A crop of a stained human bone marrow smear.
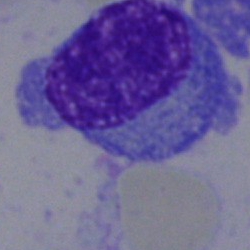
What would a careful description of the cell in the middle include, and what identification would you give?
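I notice the outline first: irregular, with rounded bulges on its left and right edges. The broadest band of cytoplasm appears to lie below and to the right of the nucleus. I can't pick out any distinct granules in the cytoplasm, and the picture is slightly blurred, so fine detail looks soft. It is a plasma cell.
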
